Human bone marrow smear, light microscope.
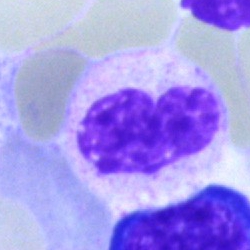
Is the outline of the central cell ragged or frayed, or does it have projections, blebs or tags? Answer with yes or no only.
No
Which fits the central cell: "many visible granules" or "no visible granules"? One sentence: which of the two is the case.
In the cytoplasm of this cell, many granules are visible.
